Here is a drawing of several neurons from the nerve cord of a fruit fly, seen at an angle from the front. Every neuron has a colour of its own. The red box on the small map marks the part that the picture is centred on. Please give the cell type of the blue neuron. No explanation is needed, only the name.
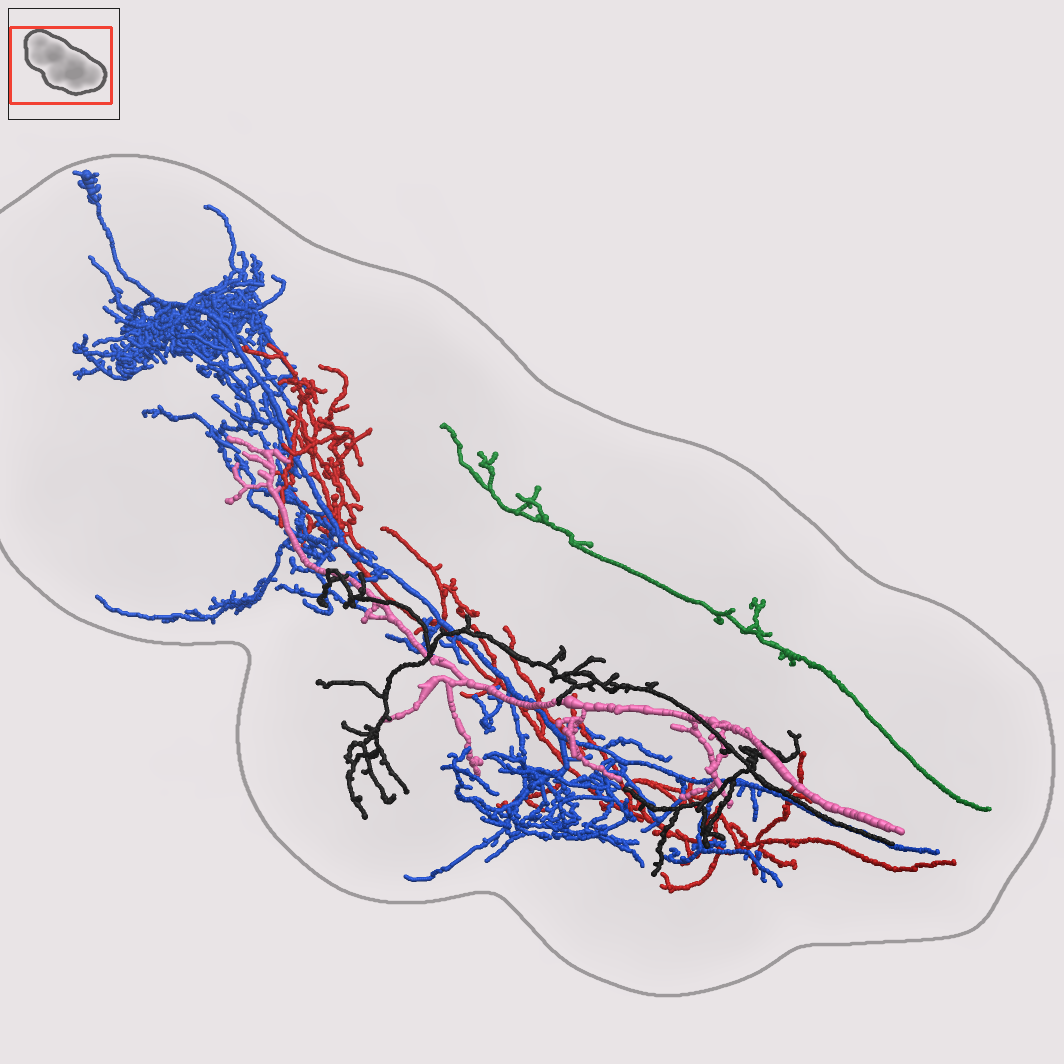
ANXXX055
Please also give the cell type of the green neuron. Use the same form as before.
DNg36_a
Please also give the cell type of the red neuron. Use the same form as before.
DNpe030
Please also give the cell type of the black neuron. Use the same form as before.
DNge148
